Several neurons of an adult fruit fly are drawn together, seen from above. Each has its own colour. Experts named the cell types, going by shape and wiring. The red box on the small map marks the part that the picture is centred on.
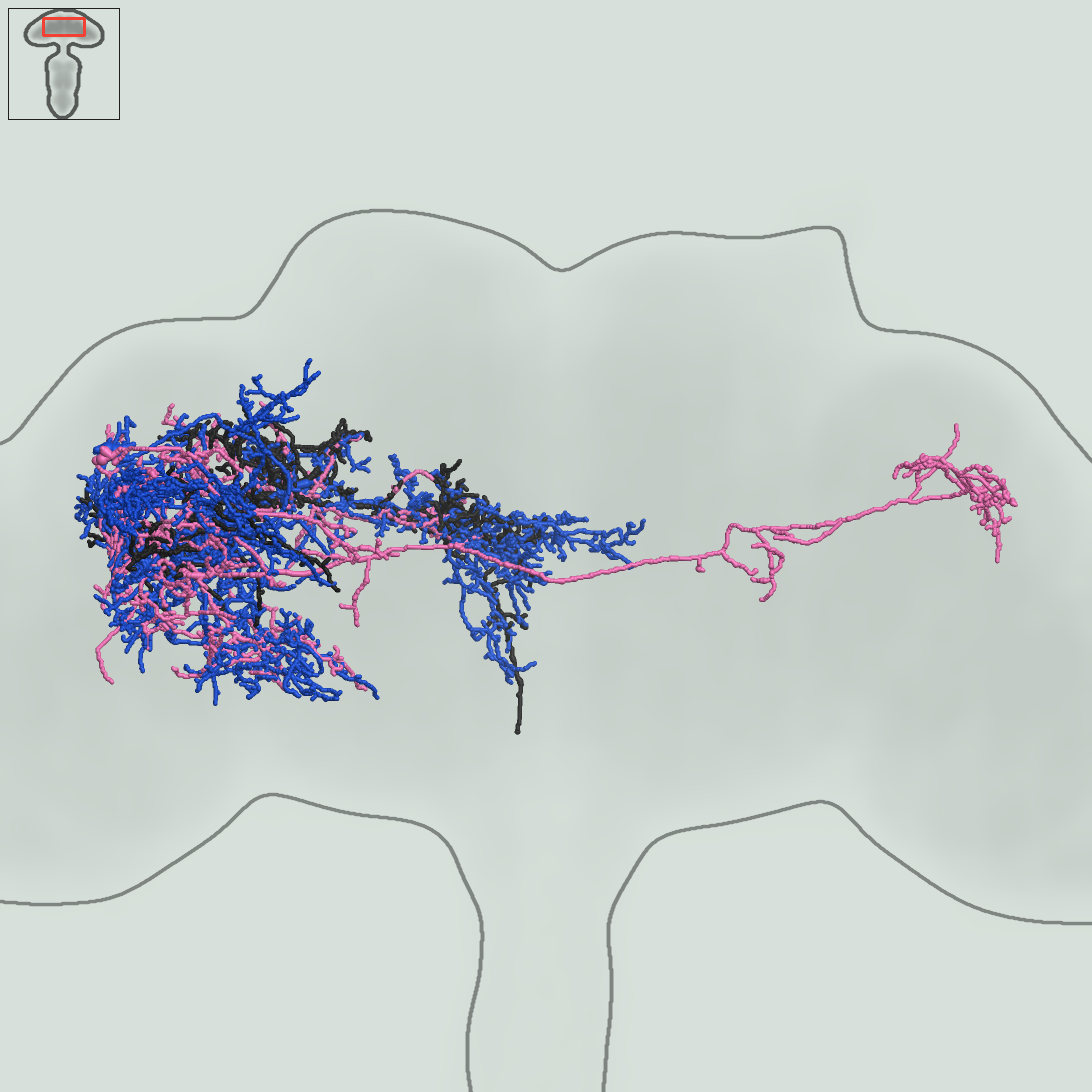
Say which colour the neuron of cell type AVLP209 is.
blue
